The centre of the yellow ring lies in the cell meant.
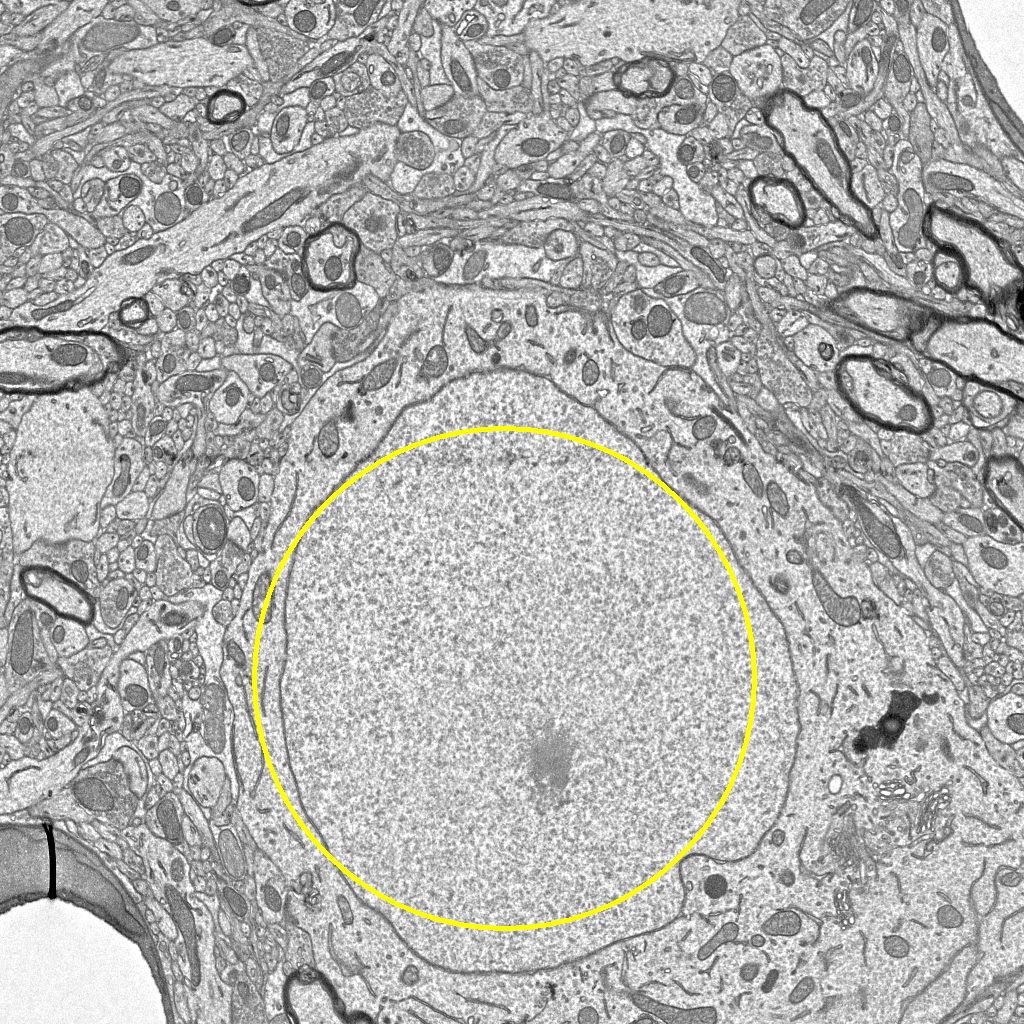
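Excitatory neuron, ringed: the large, round nucleus has a smooth outline and lies whole within the picture. Its nuclear envelope runs smoothly, without deep folds or clefts. To the right of the nucleus, the cytoplasm holds a cluster of very dark granules. Below and to the right of the nucleus, stacked curved membranes lie in the cytoplasm.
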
